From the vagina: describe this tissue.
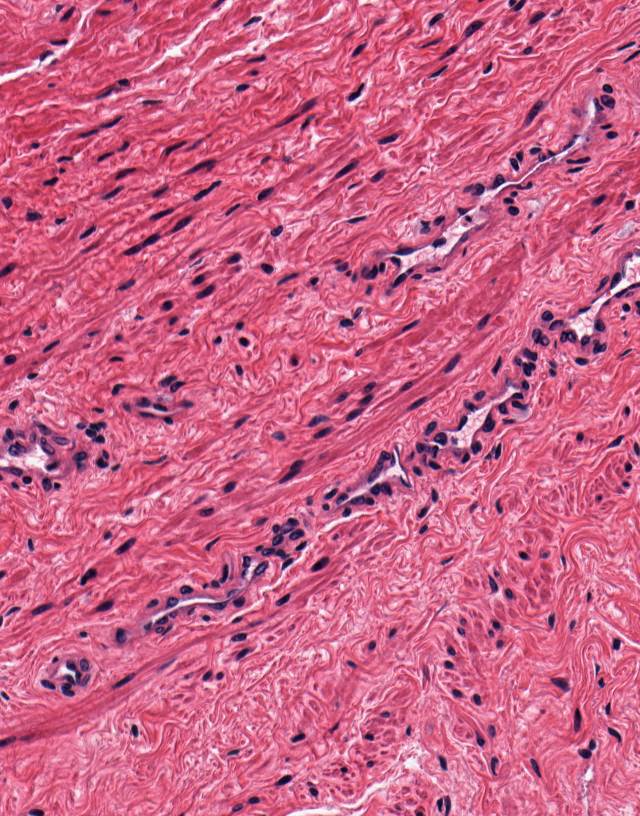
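Look first at the pink collagen fibres, wavy in course, filling much of the field. Most nuclei among them are dark and spindle-shaped. In the upper left, parallel eosinophilic fibre bundles carry elongated nuclei in line with the fibres. Near the left edge, in the lower third, sits a small round vessel cut in cross-section.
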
